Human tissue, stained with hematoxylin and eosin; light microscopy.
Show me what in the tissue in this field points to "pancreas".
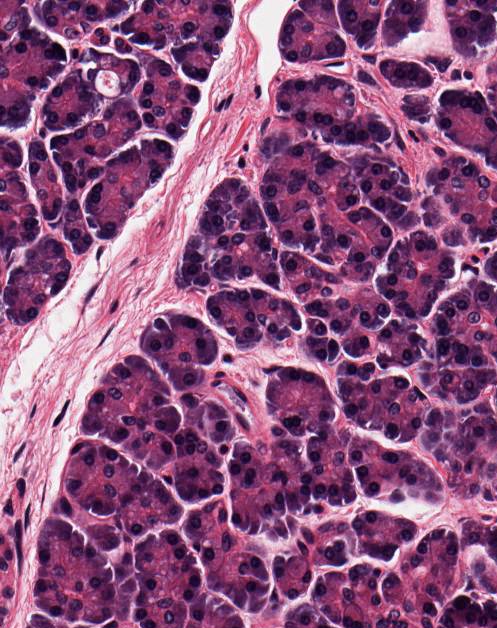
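Pancreas, then, and the closely packed acini grouped into lobules that fill most of the field go with that.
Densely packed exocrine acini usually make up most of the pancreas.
In the acinar cells, the round nuclei lie toward the base of each cell.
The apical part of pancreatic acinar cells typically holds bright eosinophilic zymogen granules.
Running diagonally from the top centre to the lower left is a band of pink fibrous connective tissue holding sparse, slender, elongated dark nuclei.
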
